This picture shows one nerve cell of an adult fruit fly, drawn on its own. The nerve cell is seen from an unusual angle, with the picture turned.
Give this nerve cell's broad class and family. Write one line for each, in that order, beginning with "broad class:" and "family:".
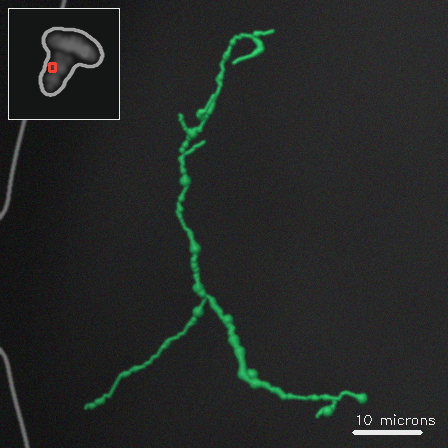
broad class: sensory neuron entering the nerve cord
family: class mechanosensory tactile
